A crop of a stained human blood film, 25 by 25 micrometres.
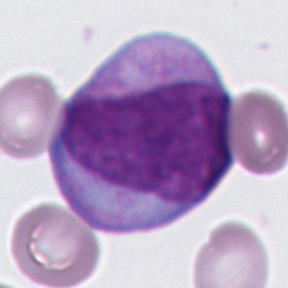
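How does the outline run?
Smooth and broadly oval.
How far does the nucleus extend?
It reaches the cell edge on both the left and right sides.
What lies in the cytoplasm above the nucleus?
Fine, faint pinkish-purple granules, scattered, and I see no vacuoles anywhere in the cytoplasm.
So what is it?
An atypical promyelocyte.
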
